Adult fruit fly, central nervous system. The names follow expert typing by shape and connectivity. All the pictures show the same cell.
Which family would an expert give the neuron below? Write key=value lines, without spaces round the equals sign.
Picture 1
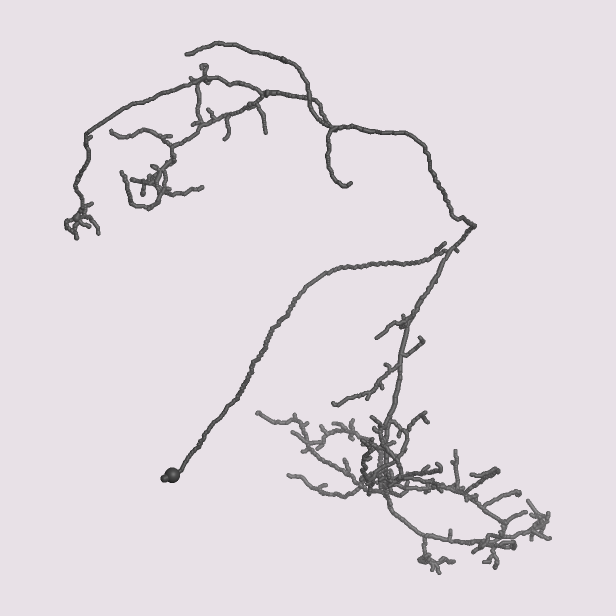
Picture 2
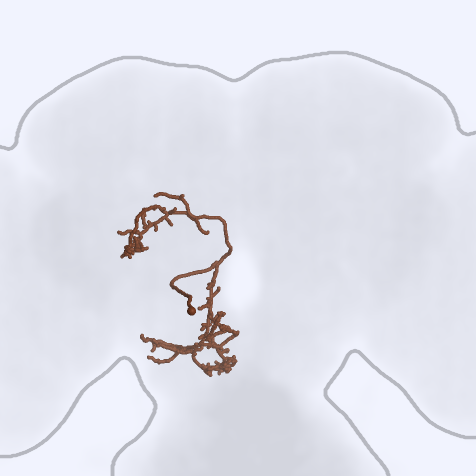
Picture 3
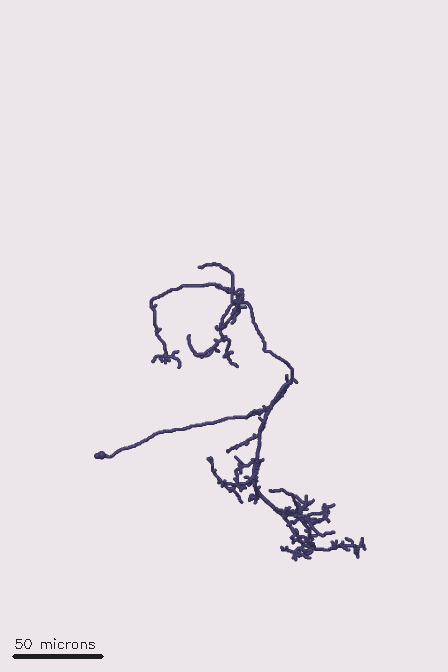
family=hemilineage PSa1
